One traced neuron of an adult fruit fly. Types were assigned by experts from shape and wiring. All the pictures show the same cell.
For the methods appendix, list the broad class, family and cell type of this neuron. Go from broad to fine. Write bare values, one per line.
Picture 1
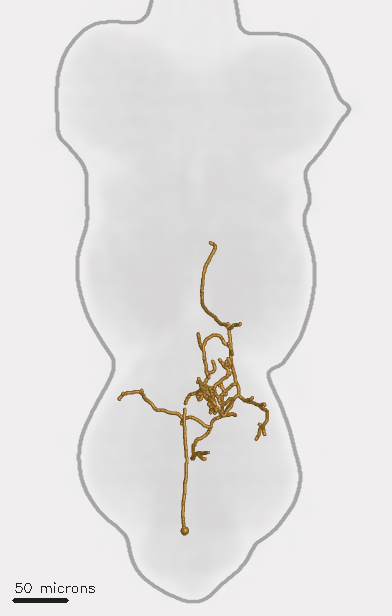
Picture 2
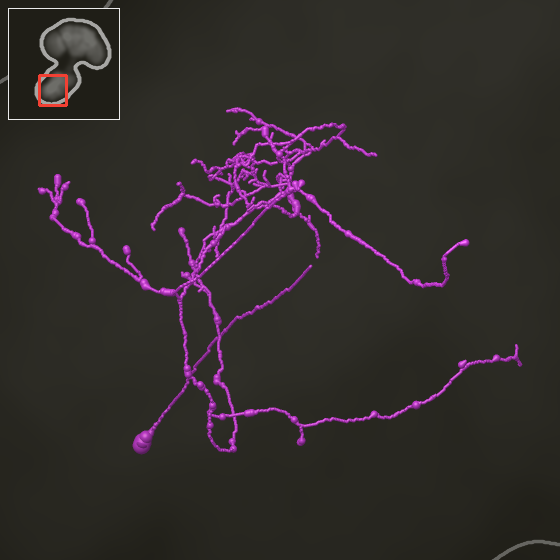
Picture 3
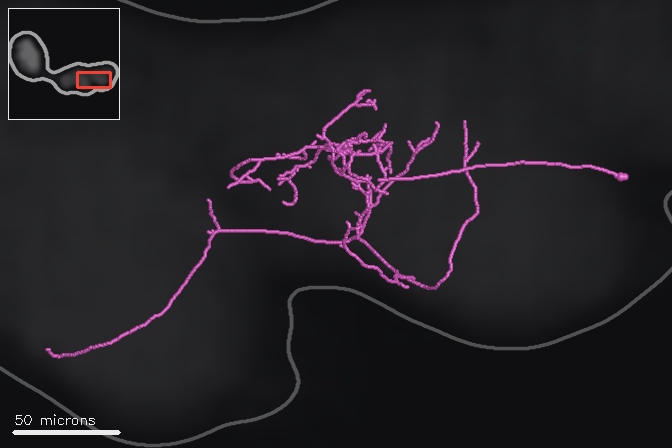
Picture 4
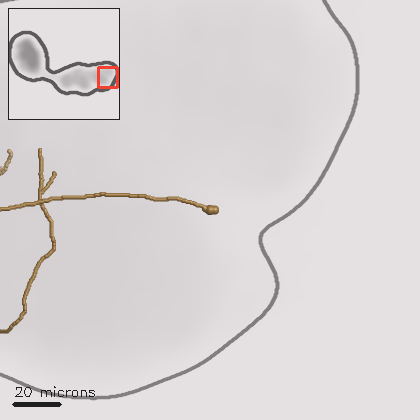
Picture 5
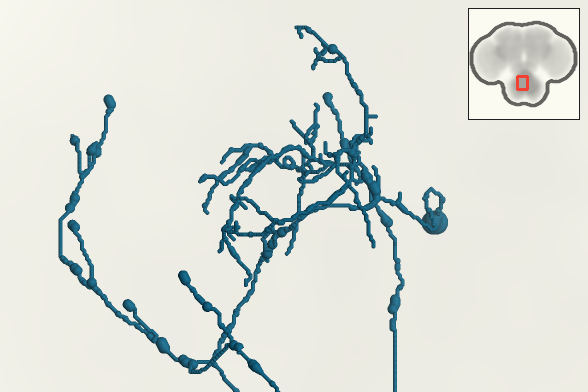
nerve-cord intrinsic neuron
hemilineage 12B
IN12B048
